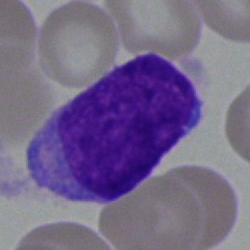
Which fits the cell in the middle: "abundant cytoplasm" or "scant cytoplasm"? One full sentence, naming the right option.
In this cell, the cytoplasm is scant.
